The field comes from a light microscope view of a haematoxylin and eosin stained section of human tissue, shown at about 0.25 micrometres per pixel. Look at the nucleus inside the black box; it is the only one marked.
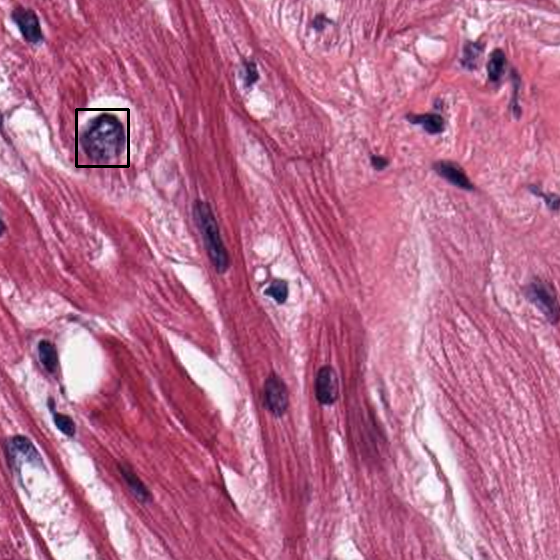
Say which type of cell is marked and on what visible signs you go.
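This is a cardiomyocyte. The nucleus is round to slightly angular, plumper and less elongated than most of the neighbouring nuclei. The nucleus stains very dark purple, with uneven, clumped-looking chromatin and a small paler spot inside it. A clear, pale halo surrounds the nucleus and separates it from the pink cytoplasm. The nucleus sits within a pink fibre whose cytoplasm shows fine lengthwise streaks running diagonally. This fibre runs in the same diagonal direction as the neighbouring pink fibres beside it.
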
